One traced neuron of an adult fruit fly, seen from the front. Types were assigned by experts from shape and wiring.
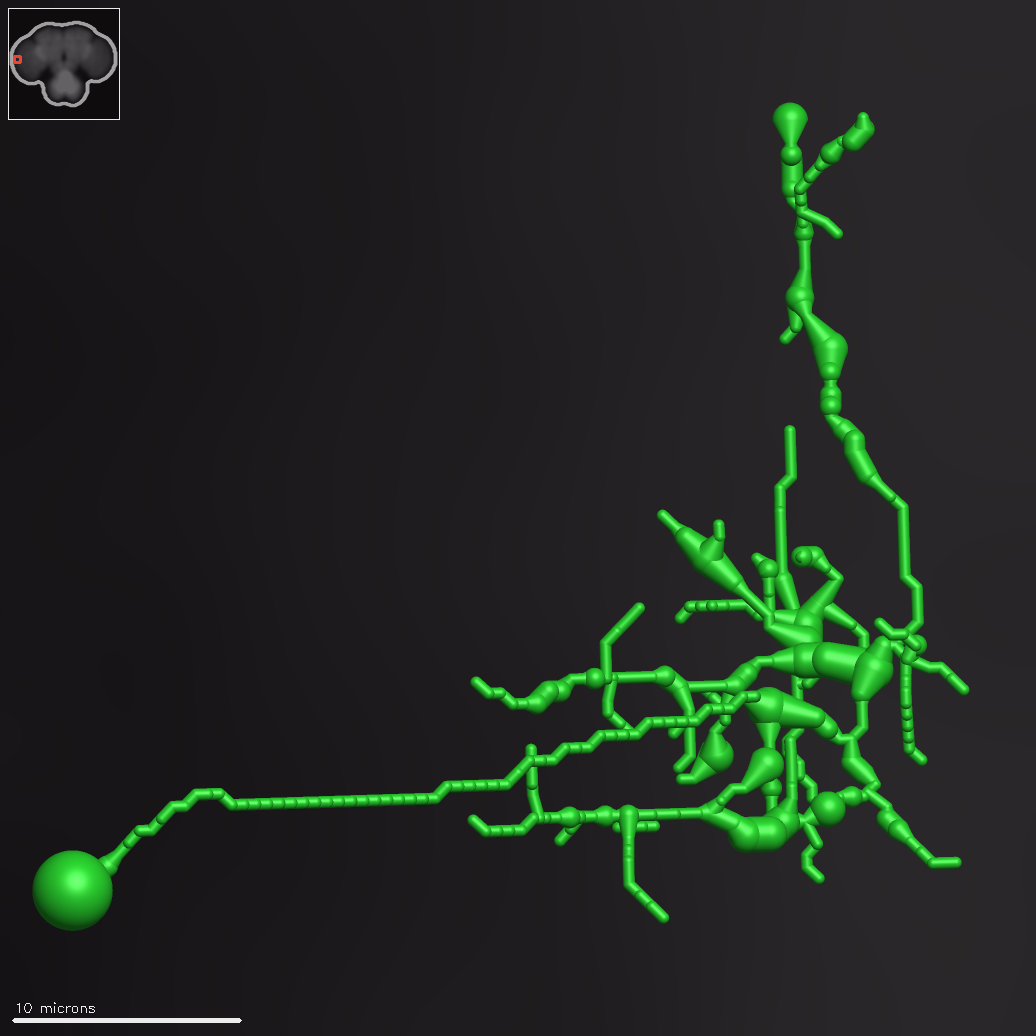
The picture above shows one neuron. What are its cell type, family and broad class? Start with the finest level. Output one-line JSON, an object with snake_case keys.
{"cell_type": "Dm2", "family": "Dm", "broad_class": "optic-lobe intrinsic neuron"}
